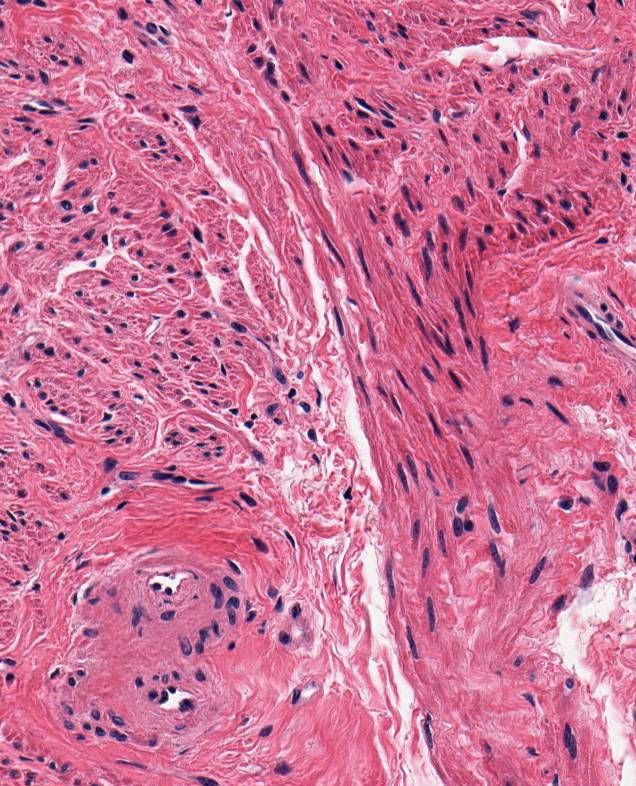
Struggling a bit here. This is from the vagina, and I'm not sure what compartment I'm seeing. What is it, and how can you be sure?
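Smooth muscle fills the whole field, in bundles running in different planes, with no epithelium. In a broad diagonal band cut lengthwise, nuclei are elongated and cigar-shaped, parallel to the fibres. Bundles cut across at the upper left show small round to oval nuclei.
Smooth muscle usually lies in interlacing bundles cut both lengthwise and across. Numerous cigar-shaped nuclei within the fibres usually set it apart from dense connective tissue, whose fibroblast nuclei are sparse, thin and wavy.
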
